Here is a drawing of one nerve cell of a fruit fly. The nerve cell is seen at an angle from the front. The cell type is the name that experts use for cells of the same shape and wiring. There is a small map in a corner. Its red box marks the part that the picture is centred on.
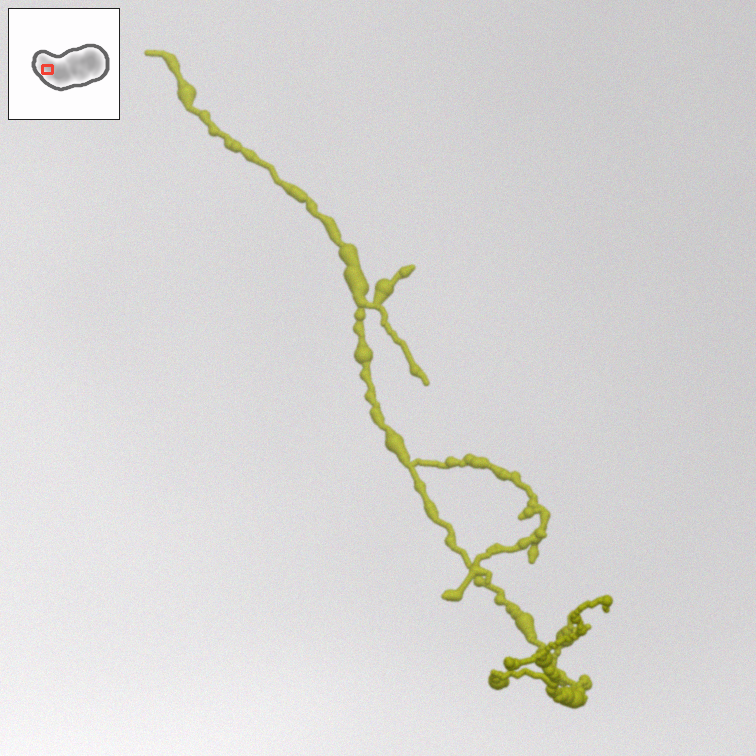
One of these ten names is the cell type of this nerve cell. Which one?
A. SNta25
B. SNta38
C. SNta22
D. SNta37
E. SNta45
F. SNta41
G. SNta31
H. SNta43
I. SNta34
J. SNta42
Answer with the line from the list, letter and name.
J. SNta42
